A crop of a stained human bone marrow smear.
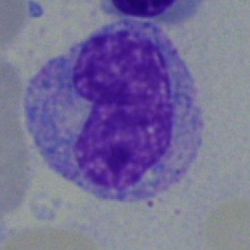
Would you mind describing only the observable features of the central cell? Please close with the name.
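The nucleus, notched on its left side into a kidney shape, lies toward the right, leaving a wider rim of cytoplasm on the left. Purple chromatin is mottled with small paler spots, and fine pinkish-lilac granules sit in the cytoplasm. It is a monocyte.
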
